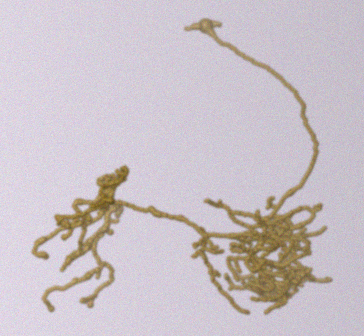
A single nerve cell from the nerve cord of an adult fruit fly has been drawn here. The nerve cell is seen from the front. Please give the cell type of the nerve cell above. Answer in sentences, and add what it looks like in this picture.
Its cell type is INXXX396. This is a nerve-cord intrinsic neuron. The picture shows dozens of branch ends. As drawn here it is about as wide as it is tall.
